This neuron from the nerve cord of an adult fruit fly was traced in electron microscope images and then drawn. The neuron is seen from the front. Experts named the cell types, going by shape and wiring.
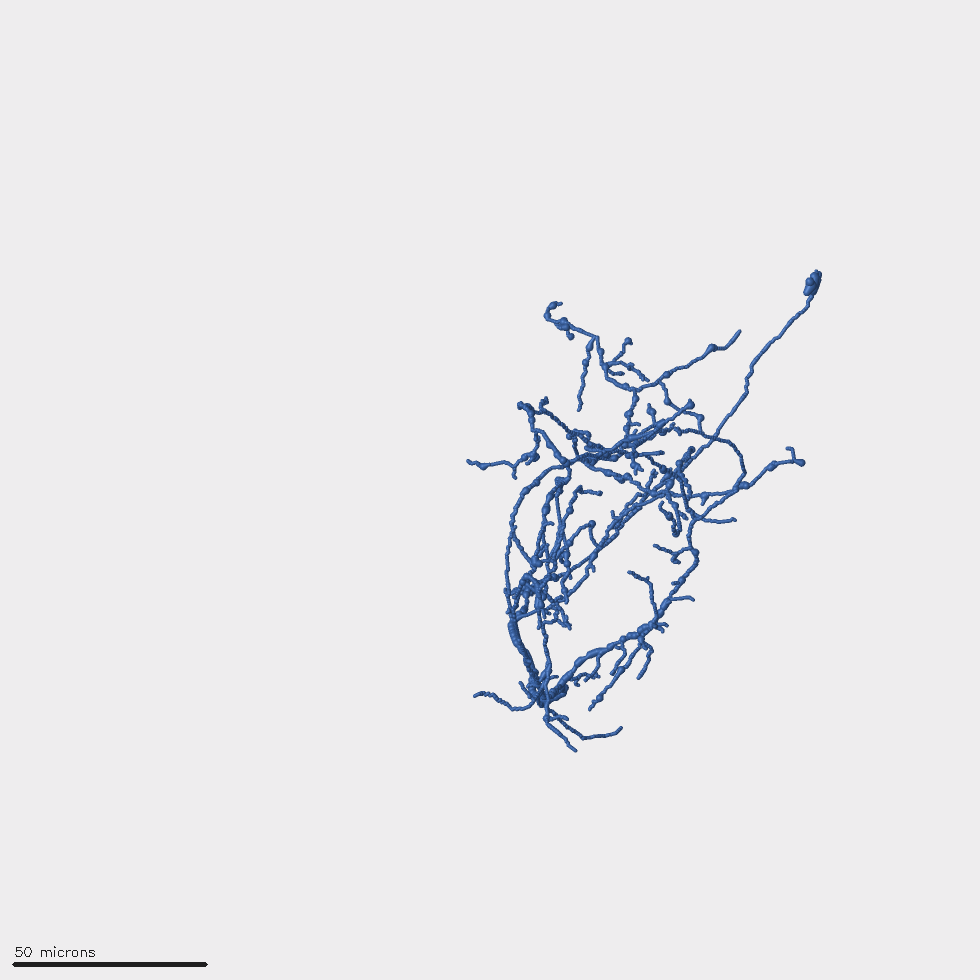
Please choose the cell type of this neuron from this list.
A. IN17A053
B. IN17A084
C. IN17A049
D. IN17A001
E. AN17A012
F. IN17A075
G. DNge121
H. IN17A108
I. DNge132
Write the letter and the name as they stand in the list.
A. IN17A053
